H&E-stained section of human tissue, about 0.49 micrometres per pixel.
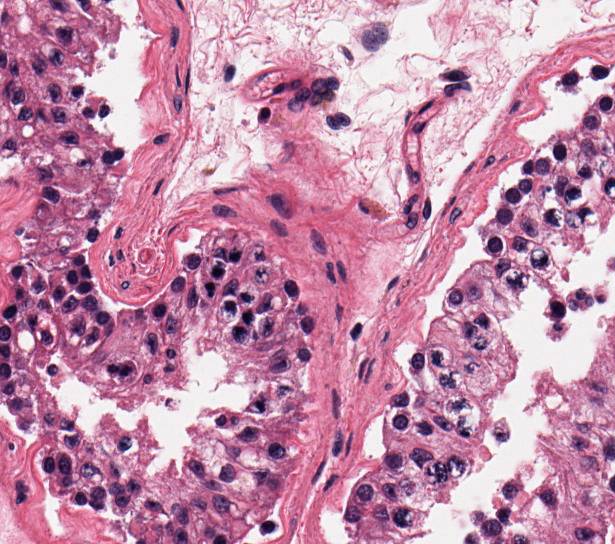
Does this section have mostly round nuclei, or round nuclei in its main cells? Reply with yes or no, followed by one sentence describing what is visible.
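Yes. The cells within the nests have round, dark-staining nuclei.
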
